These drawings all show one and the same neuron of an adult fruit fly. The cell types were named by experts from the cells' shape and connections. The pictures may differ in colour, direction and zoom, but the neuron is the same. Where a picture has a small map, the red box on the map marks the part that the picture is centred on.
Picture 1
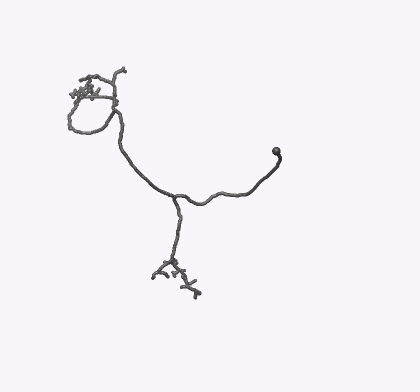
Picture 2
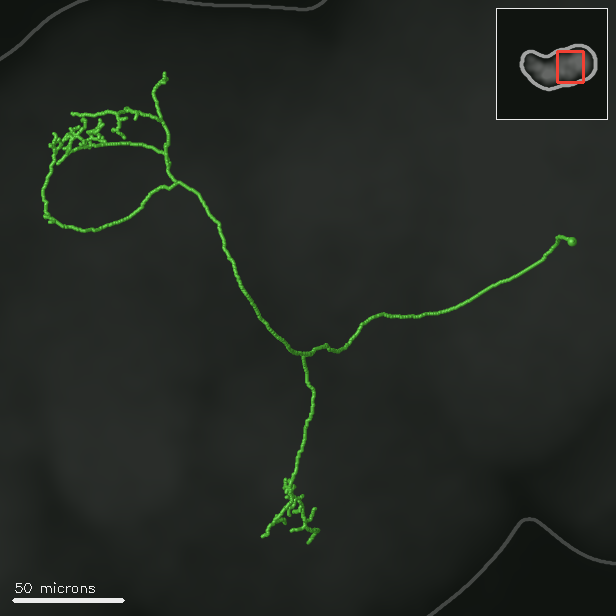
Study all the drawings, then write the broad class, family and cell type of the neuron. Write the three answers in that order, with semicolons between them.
central-brain intrinsic neuron; hemilineage CREa1_ventral; mAL4F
